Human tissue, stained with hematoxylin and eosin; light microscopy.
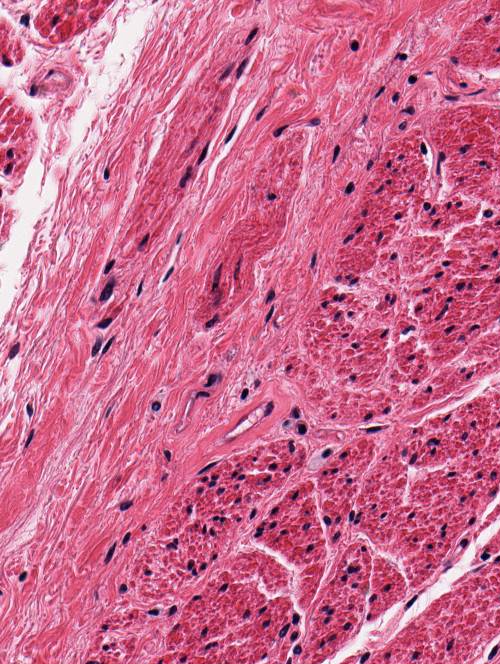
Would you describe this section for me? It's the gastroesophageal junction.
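Muscle fibres in the lower right are cut transversely, appearing as small rounded pink profiles packed into bundles separated by narrow white clefts. Nuclei among them are small, round and dark. In the fibrous band, nuclei are elongated and spindle-shaped, aligned with the fibres.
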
